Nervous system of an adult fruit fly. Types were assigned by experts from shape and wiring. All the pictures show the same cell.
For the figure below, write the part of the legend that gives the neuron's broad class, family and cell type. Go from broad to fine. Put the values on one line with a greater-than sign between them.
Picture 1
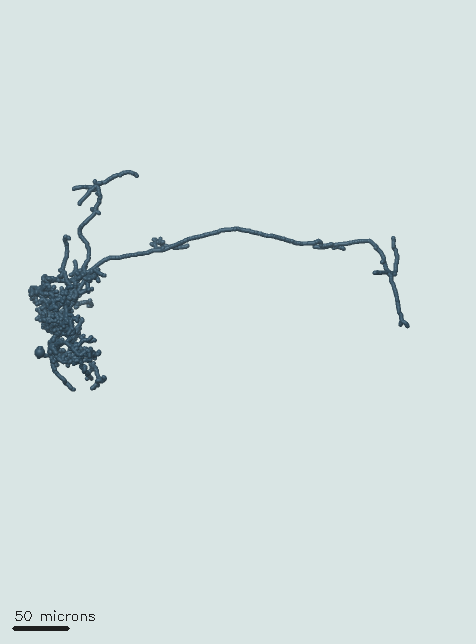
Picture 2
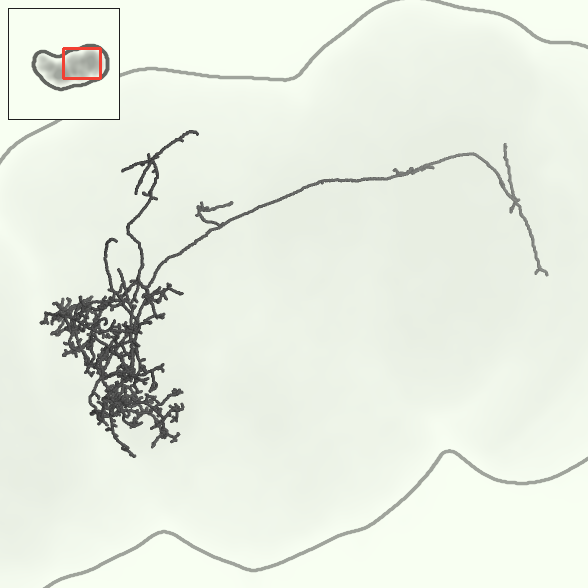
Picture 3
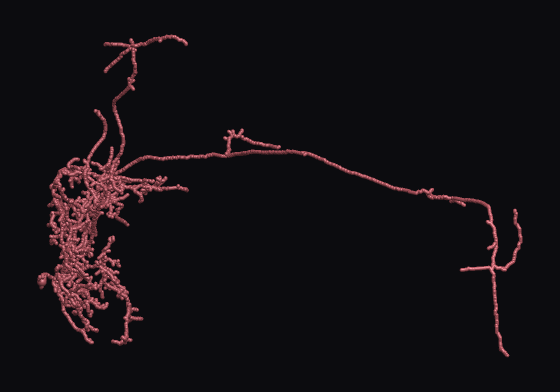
central-brain intrinsic neuron > hemilineage VLPl&p2_lateral > CB3545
